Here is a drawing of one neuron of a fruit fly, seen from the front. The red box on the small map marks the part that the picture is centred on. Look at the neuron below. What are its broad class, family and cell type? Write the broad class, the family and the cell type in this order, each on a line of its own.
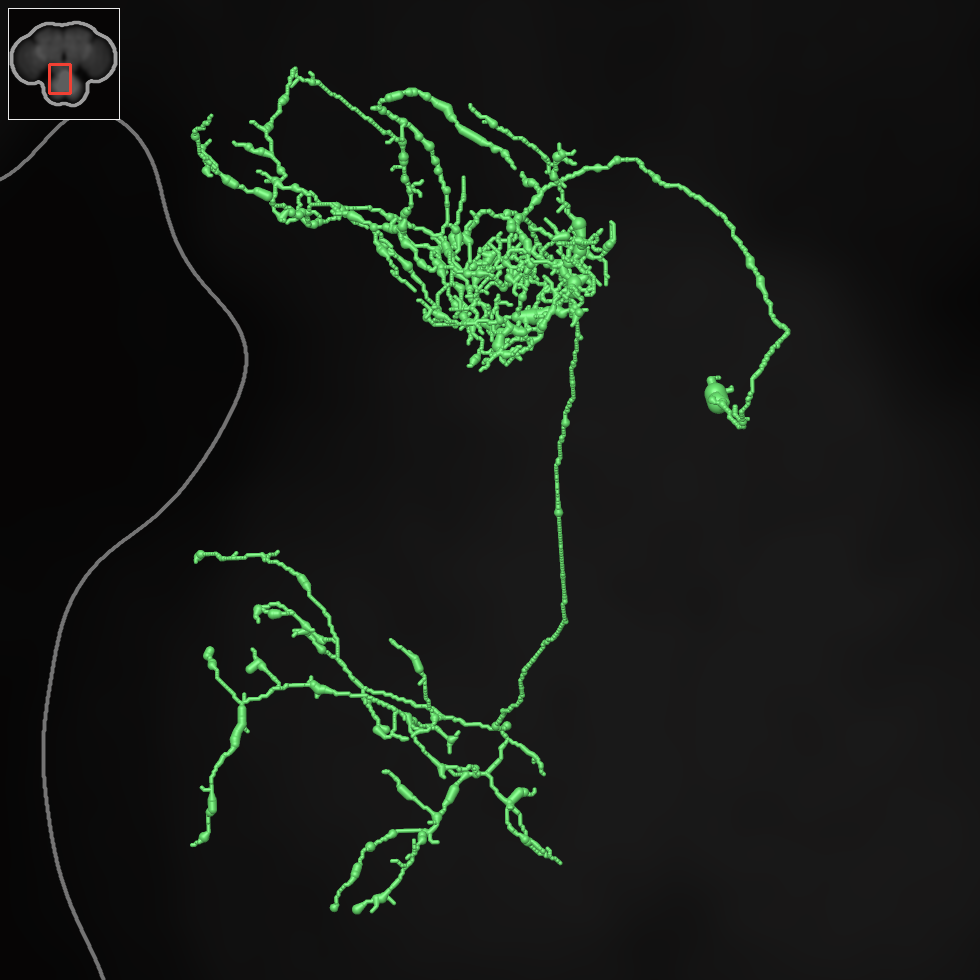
descending neuron
DNge
DNge078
